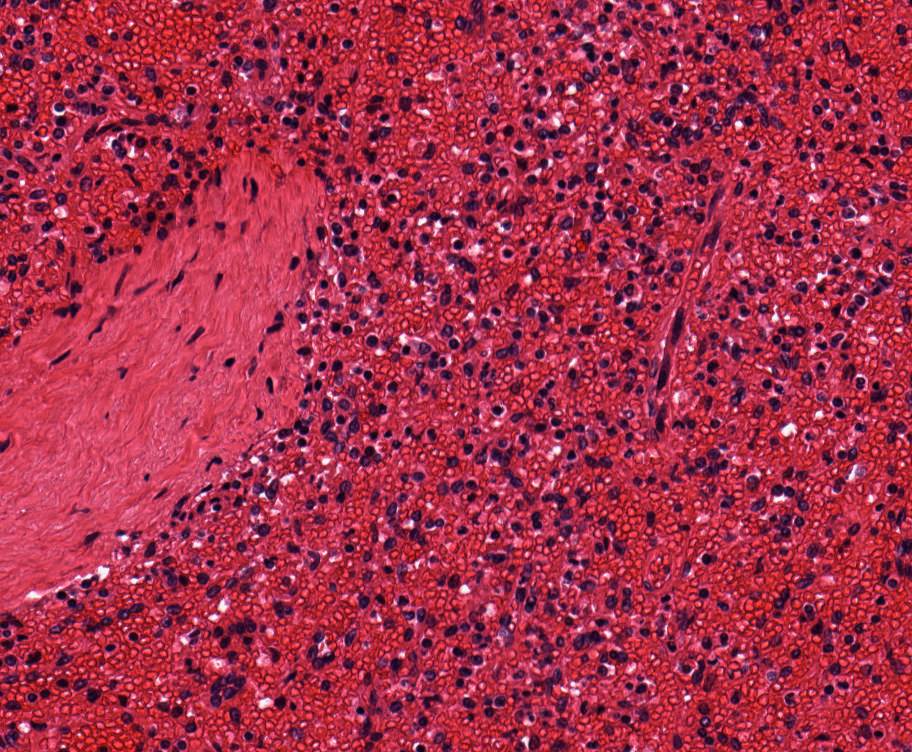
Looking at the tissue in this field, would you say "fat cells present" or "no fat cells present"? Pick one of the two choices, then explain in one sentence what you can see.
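No fat cells present. No epithelium, glands or fat cells are present in the field.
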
